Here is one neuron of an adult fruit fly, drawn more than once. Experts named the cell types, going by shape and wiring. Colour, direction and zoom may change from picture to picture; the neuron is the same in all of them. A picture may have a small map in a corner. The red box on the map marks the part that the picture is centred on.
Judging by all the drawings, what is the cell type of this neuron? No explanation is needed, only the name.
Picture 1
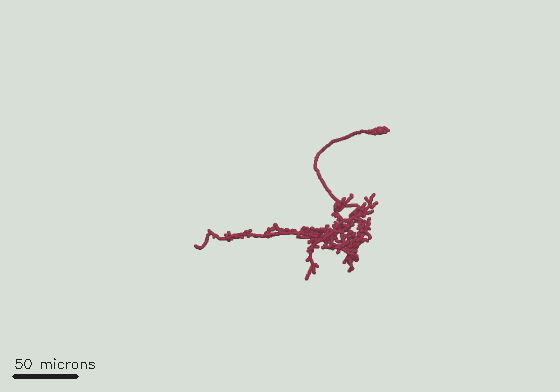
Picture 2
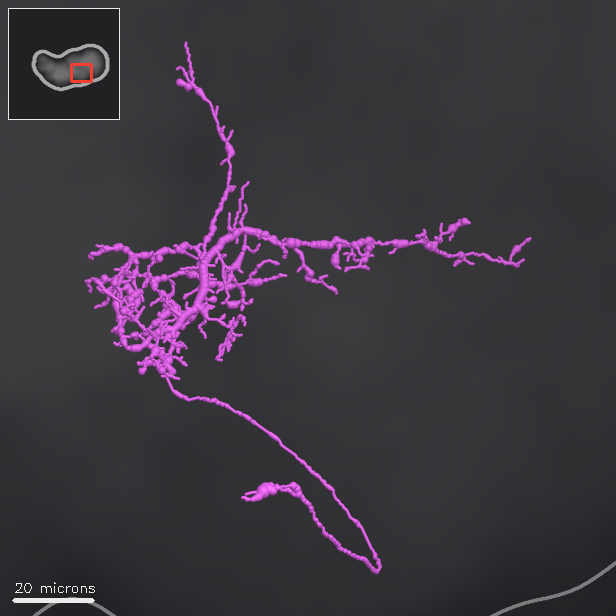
AMMC037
